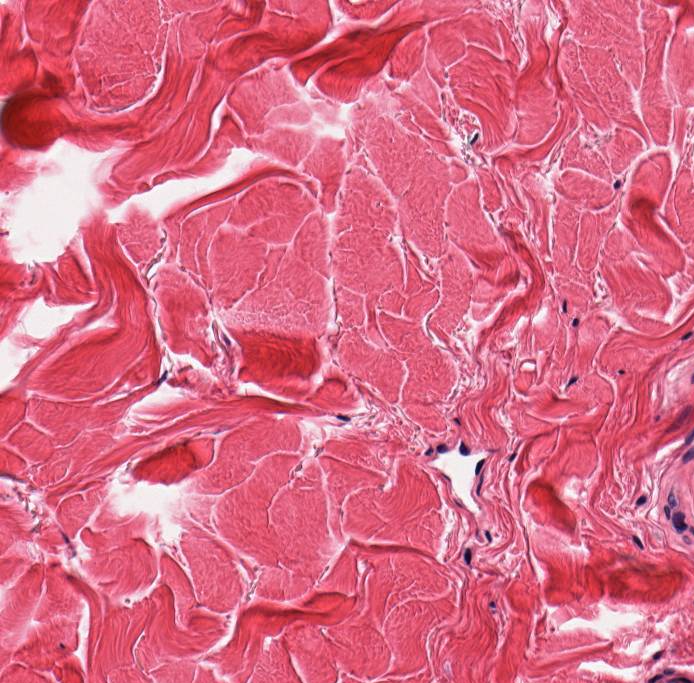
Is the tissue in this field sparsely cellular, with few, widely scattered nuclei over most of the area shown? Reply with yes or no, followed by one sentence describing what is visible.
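Yes. Nuclei are sparse, small, dark and flattened, and lie in the narrow spaces between bundles.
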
